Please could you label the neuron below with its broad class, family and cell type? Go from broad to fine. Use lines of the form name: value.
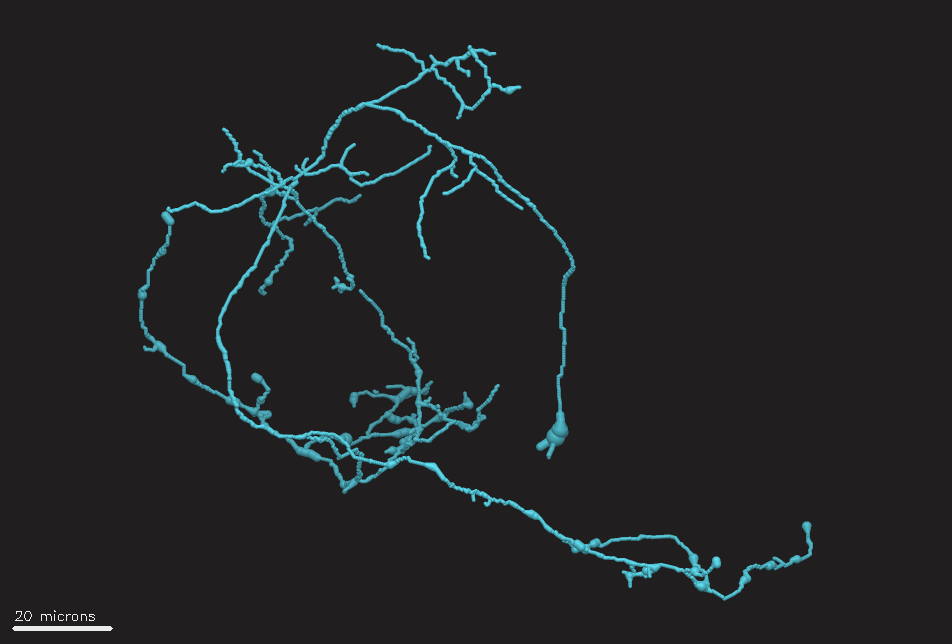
broad class: nerve-cord intrinsic neuron
family: hemilineage 12B
cell type: IN12B038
